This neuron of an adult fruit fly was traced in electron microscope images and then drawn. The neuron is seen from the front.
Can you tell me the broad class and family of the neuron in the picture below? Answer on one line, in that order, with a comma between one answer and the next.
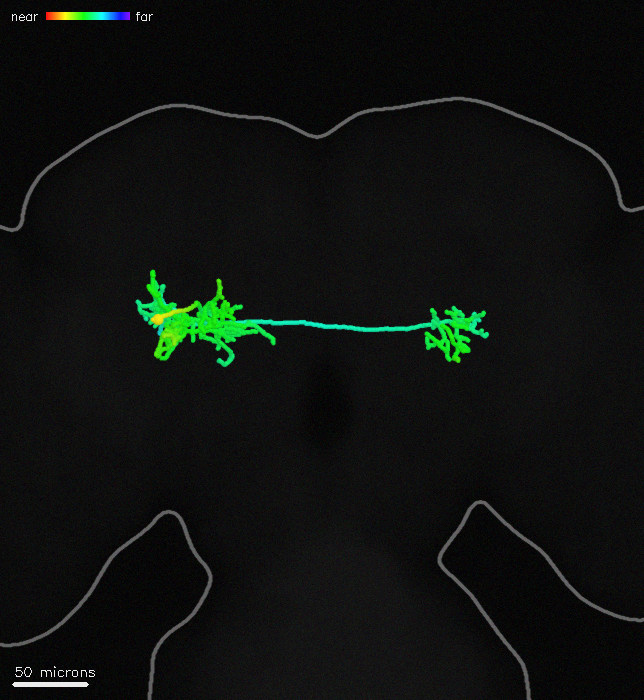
central-brain intrinsic neuron, hemilineage VLPa2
